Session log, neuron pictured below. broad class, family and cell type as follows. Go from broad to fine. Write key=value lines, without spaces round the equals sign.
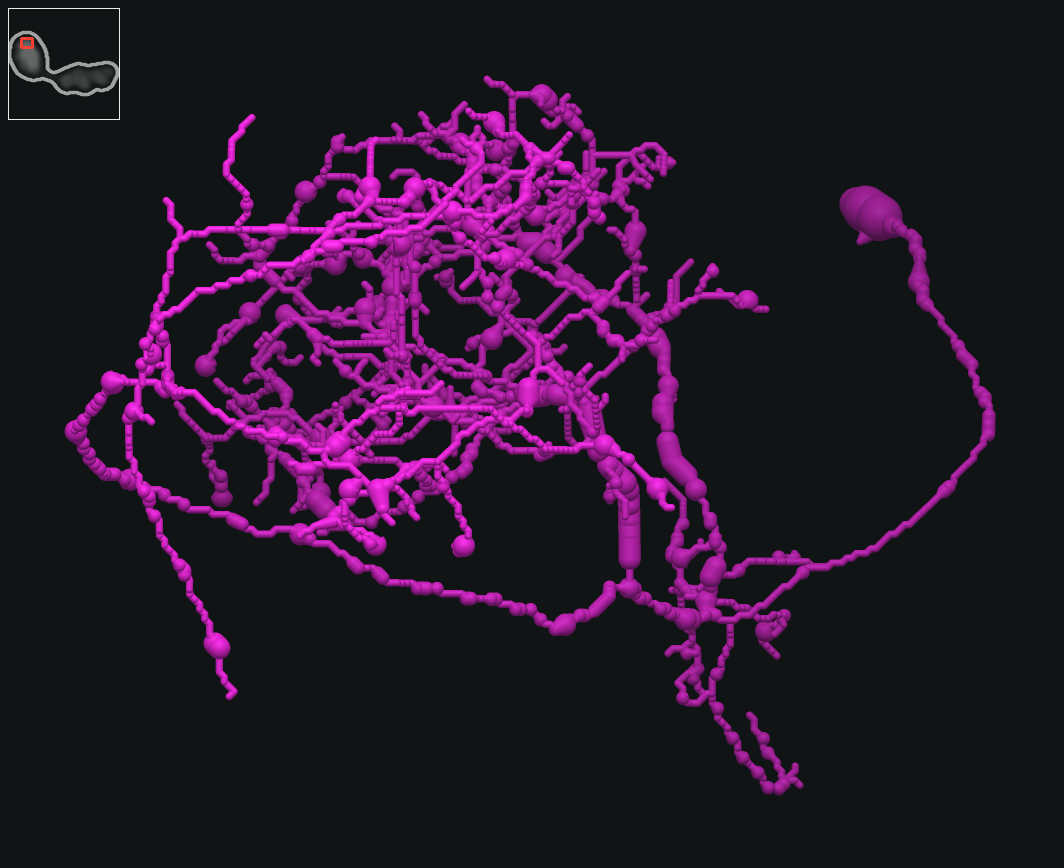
broad_class=central-brain intrinsic neuron
family=hemilineage VLPd&p1_posterior
cell_type=SLP327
